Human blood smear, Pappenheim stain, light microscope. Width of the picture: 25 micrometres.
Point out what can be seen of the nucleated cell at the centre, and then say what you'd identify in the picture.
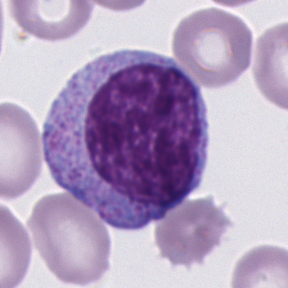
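Look first at the nucleus: it is oval, with no indentation at all. You won't find any nucleoli in it. The cytoplasm holds fine reddish-purple granules, and there are no vacuoles. This cell is a promyelocyte.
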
